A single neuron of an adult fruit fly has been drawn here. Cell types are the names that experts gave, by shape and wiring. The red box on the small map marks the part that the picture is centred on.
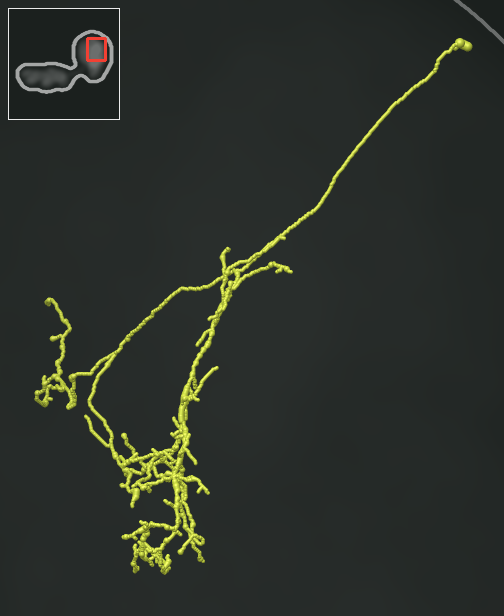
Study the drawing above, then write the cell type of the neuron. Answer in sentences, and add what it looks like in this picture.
Its cell type is PS007. Its broad class is central-brain intrinsic neuron. The cell body can be seen at the upper right of the picture. The picture shows dozens of branch ends.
